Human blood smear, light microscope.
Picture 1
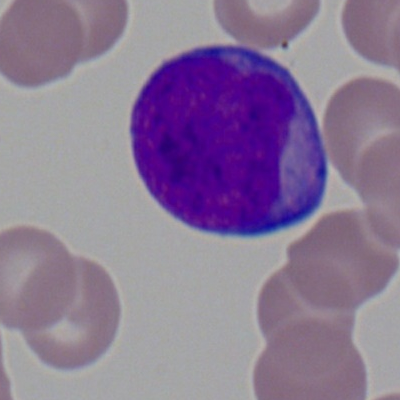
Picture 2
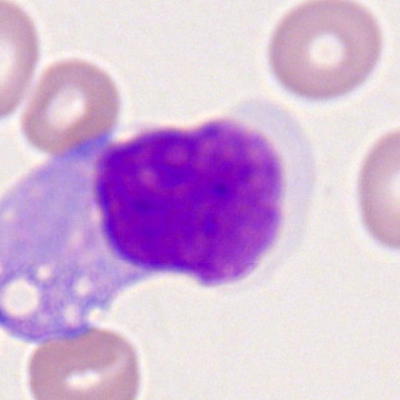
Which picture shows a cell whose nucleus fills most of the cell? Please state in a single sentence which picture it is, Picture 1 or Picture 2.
It is in picture 1 that the cytoplasm of the cell is scant.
